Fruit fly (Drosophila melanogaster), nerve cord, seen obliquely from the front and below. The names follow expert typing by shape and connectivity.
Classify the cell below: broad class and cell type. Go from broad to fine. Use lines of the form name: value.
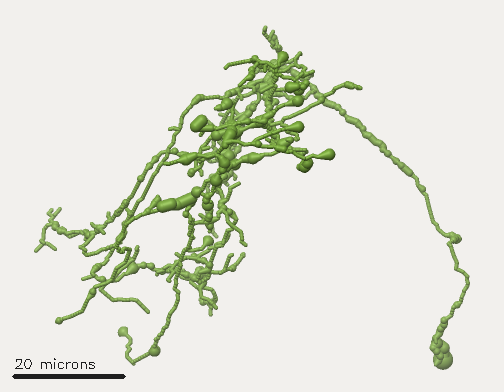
broad class: nerve-cord intrinsic neuron
cell type: INXXX334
